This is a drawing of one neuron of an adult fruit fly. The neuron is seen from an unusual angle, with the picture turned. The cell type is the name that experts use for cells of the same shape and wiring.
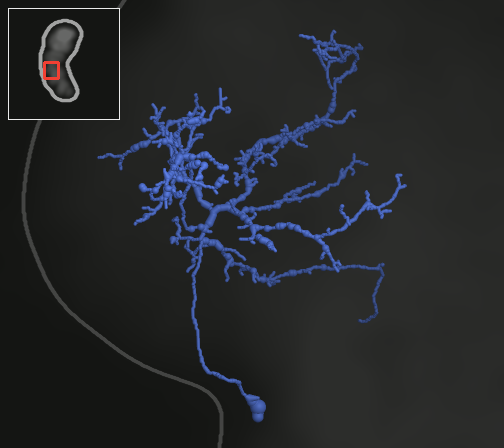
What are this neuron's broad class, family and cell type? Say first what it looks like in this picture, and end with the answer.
Its cell body lies at the bottom of the picture. Dozens of branch ends can be seen. This is a nerve-cord intrinsic neuron. Its family is hemilineage 20A.22A. Its cell type is IN20A.22A036.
